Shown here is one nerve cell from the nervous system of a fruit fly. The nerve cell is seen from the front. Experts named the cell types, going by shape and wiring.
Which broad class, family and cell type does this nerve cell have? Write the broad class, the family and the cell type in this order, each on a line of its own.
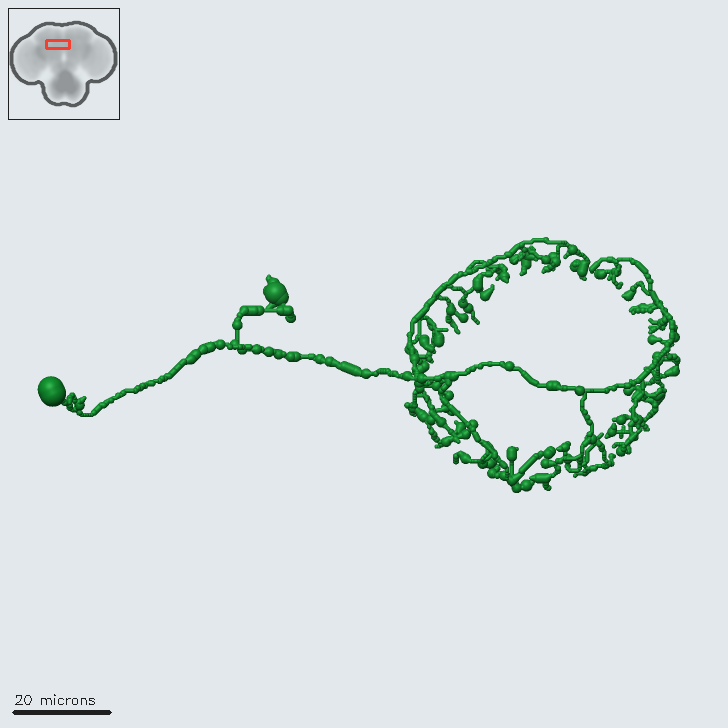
central-brain intrinsic neuron
hemilineage EBa1
ER2_c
